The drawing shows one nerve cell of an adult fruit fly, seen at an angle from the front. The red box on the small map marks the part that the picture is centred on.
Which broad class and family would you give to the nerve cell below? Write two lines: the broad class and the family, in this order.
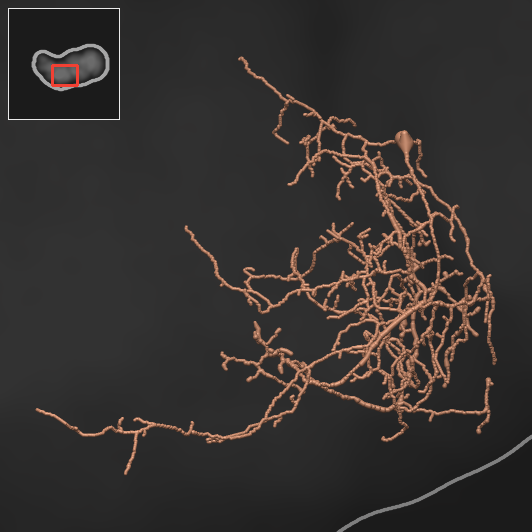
nerve-cord intrinsic neuron
hemilineage 09A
